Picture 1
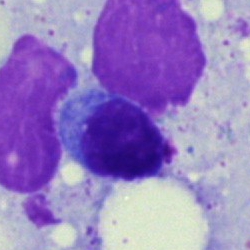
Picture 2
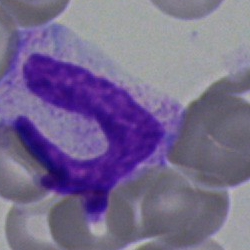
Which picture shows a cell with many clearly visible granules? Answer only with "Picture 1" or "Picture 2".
Picture 2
